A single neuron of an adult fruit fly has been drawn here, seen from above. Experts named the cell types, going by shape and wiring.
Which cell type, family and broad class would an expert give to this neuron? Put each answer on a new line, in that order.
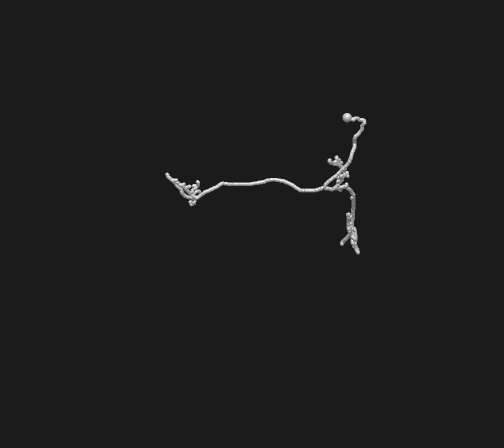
LAL087
hemilineage AOTUv3_ventral
central-brain intrinsic neuron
